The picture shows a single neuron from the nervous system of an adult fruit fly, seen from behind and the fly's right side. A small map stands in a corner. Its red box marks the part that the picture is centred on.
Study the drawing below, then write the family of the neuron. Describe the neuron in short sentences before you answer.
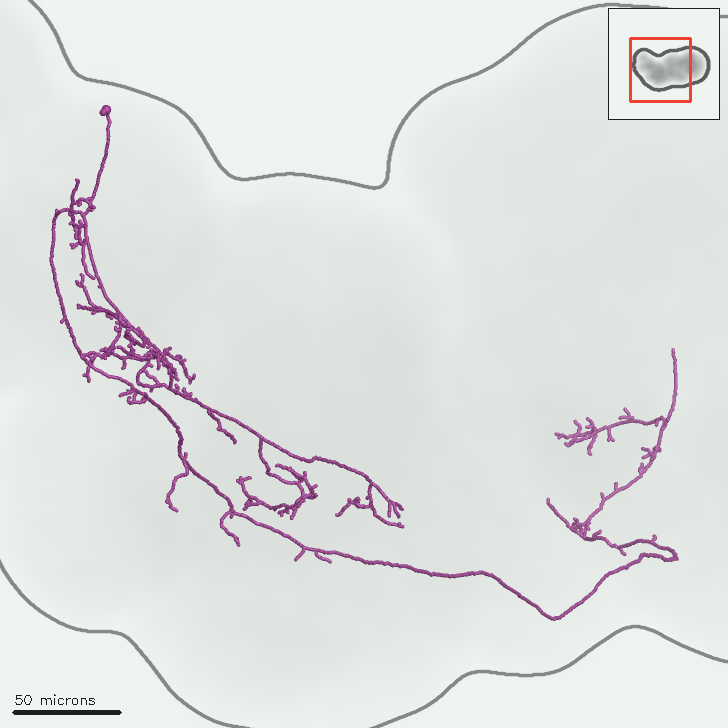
The cell body is at the upper left of the picture. By the scale bar it is about 300 microns wide in this view. The picture shows dozens of branch ends. This is an ascending neuron. The family is hemilineage 23B.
